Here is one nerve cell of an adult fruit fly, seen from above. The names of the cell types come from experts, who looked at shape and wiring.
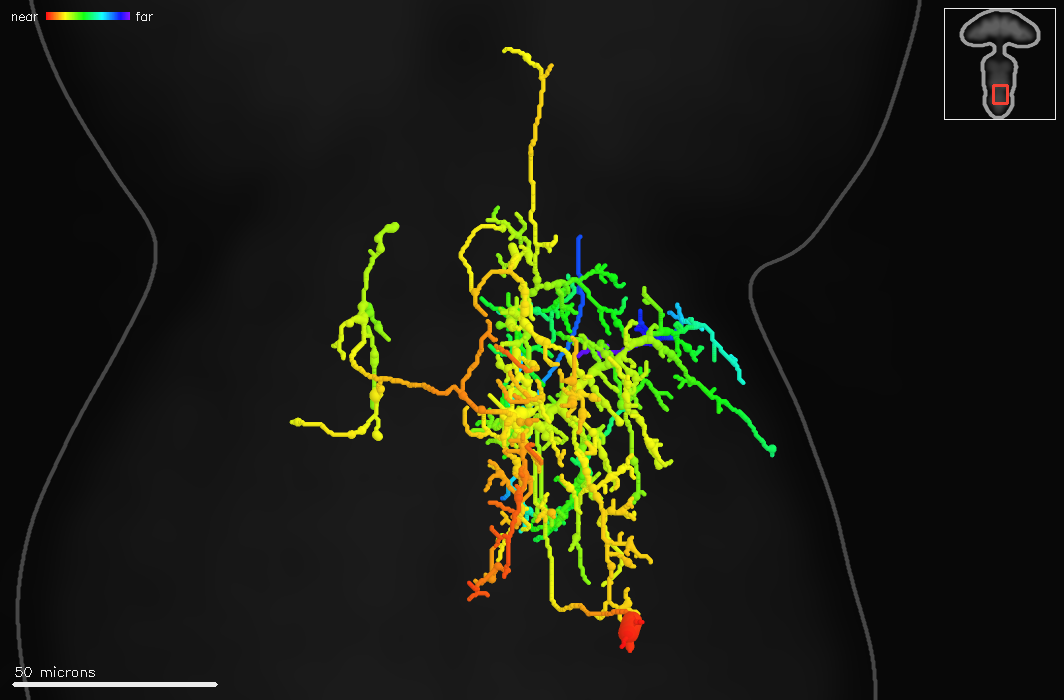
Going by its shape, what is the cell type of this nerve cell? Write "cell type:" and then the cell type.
cell type: INXXX159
